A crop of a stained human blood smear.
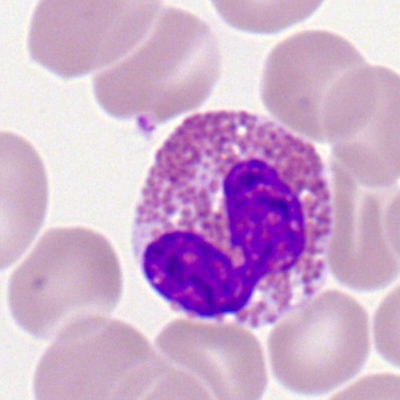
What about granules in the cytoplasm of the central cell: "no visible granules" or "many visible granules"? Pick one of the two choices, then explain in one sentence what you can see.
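Many visible granules. The cytoplasm is packed with coarse round reddish-pink granules.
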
